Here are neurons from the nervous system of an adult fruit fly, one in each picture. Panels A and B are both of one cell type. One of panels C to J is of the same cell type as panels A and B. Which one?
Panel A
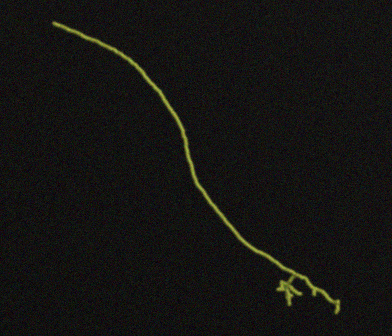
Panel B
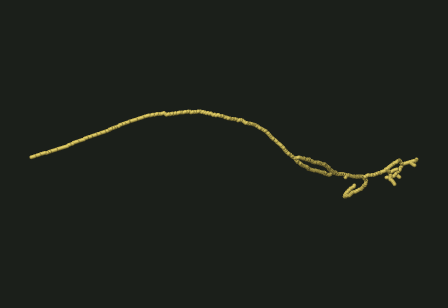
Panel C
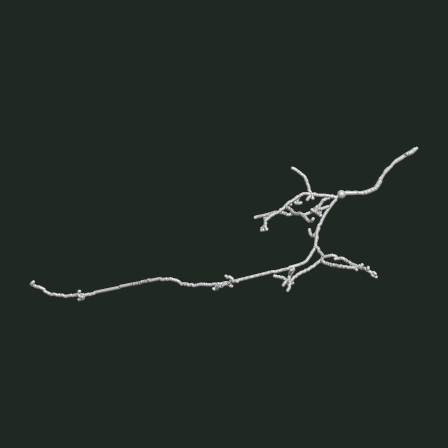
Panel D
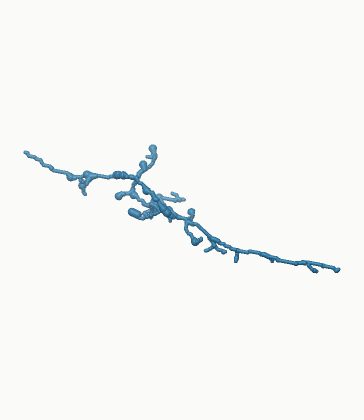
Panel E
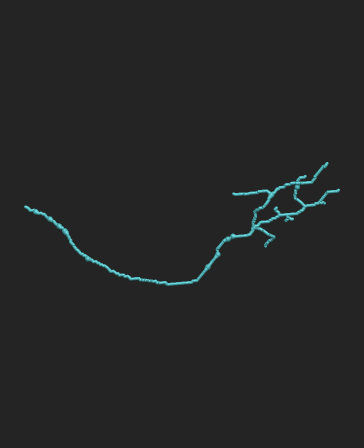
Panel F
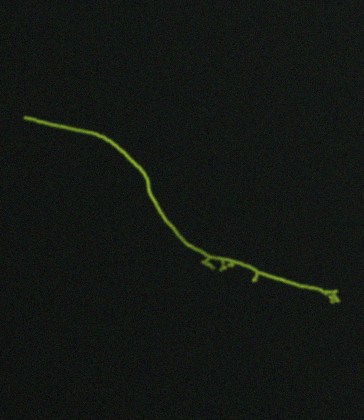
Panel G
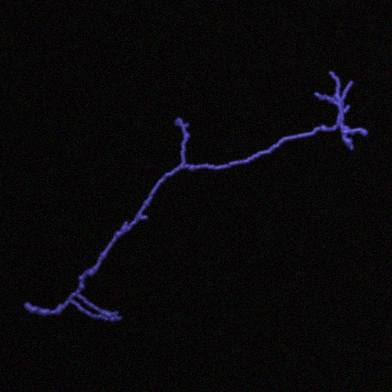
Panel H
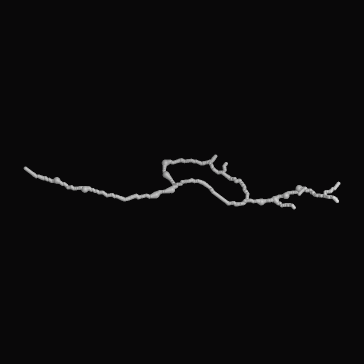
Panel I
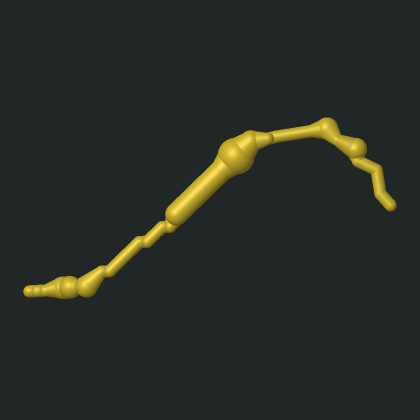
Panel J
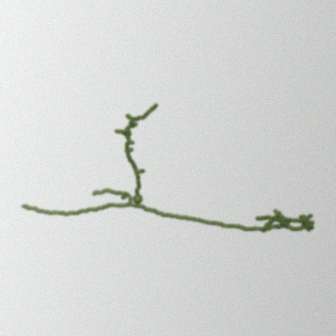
F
